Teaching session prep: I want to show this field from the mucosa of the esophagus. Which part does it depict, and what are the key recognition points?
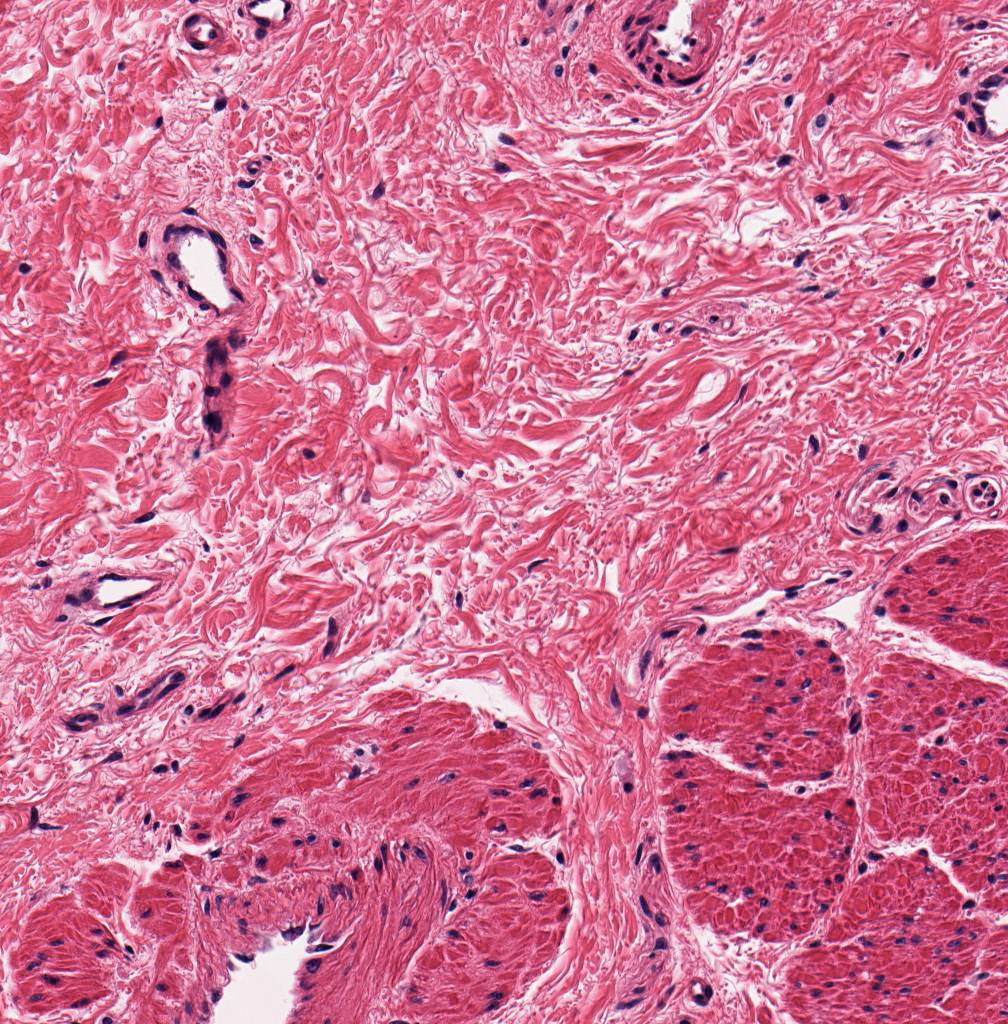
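Part shown: loose connective tissue, upper two-thirds of field. Smooth muscle bundles below, in lower third; cut across at lower right as rounded fascicles. Collagen wavy, running haphazardly in many directions.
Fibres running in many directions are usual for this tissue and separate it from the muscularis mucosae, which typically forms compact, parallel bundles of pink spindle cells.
Fibroblast nuclei sparse, spindle-shaped.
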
